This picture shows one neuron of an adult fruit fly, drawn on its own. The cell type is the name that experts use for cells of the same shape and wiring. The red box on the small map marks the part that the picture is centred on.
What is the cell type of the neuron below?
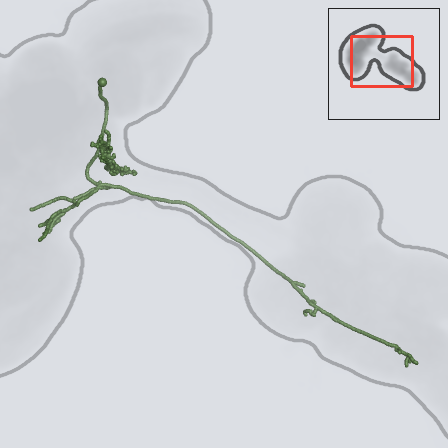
DNge115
